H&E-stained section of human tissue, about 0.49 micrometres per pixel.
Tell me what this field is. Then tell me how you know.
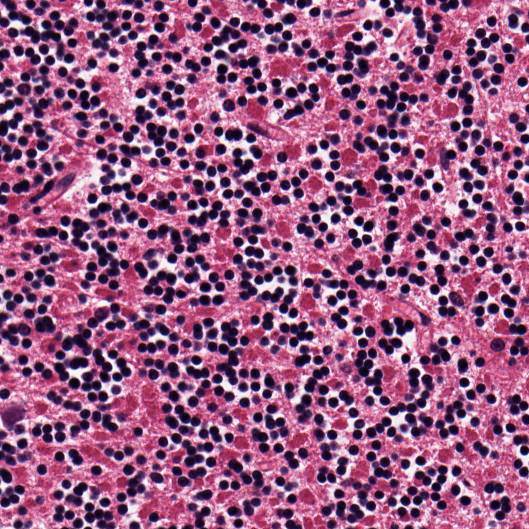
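This is the granular layer of the cerebellum. The decisive feature is crowding of small, round, uniform, darkly stained nuclei with almost no visible cytoplasm.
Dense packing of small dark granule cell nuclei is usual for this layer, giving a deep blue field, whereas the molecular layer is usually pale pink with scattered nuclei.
Pink, finely fibrillary material separates the nuclei. A few thin capillaries lined by elongated nuclei run through, most obviously at the upper left.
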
